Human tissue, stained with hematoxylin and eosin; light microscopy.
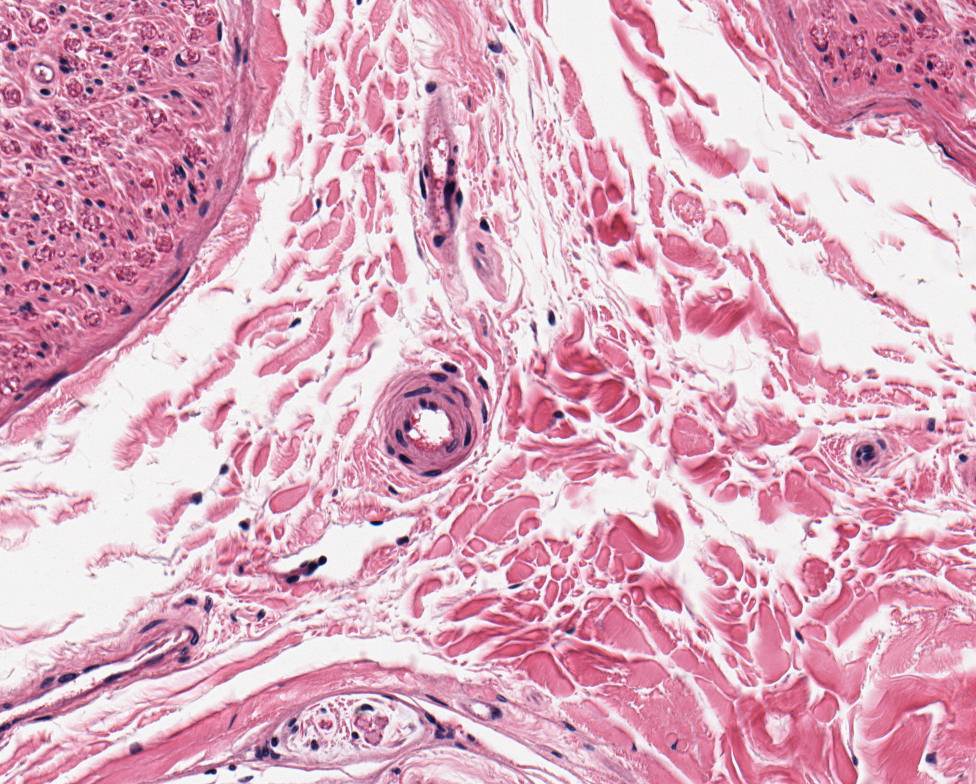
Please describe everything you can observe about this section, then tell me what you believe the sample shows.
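Upper left corner: large rounded nerve fascicle, packed with small round profiles among scattered dark nuclei. A thin band of flattened cells and fibres edges it. No fat cells anywhere in the field. Name: tibial nerve.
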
